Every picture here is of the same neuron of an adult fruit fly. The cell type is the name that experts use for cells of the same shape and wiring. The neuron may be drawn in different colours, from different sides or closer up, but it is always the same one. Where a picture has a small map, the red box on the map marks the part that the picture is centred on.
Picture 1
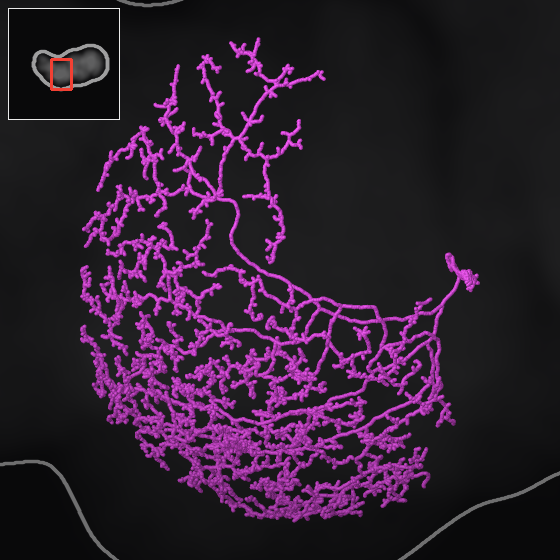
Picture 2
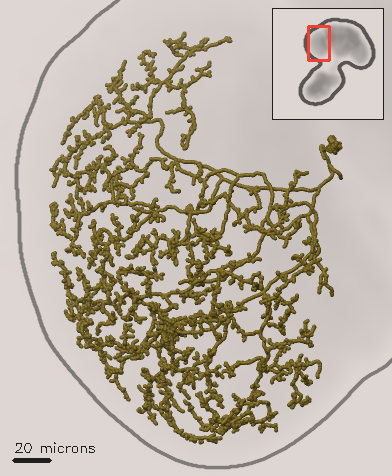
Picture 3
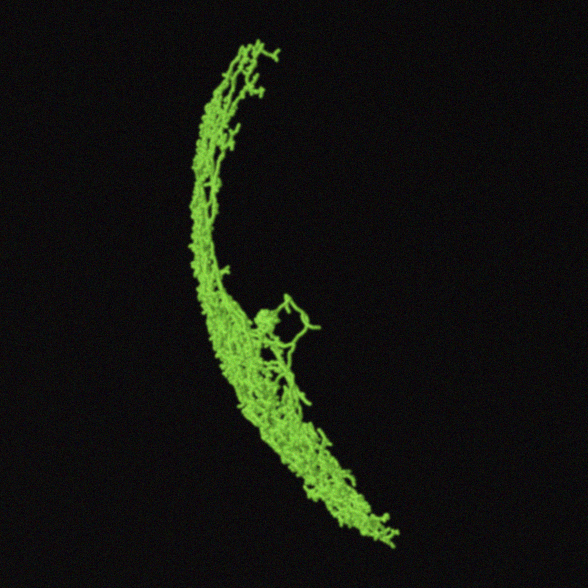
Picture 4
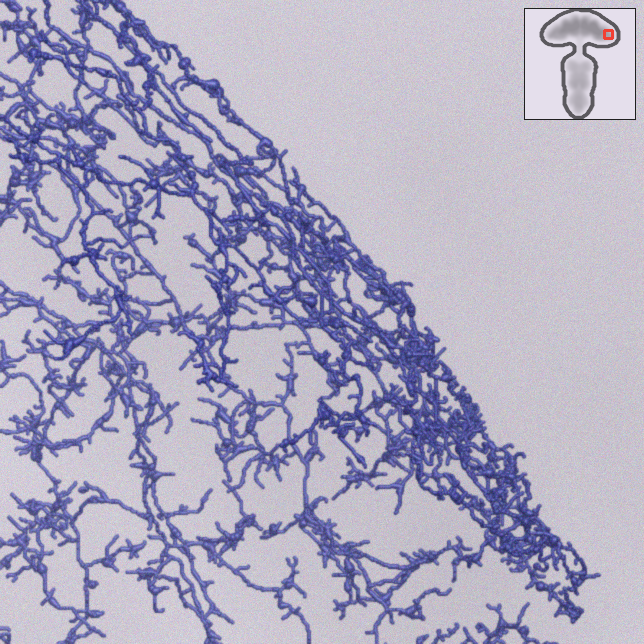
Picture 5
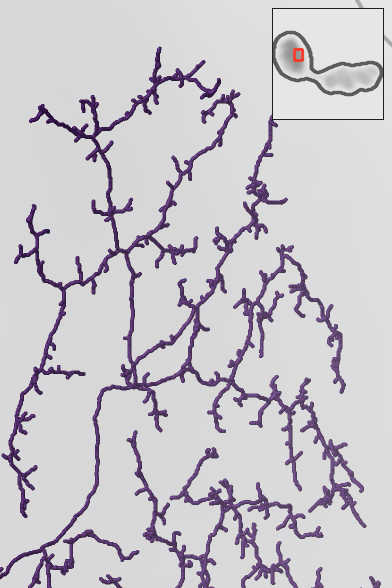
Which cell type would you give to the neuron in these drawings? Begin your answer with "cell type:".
cell type: Cm29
